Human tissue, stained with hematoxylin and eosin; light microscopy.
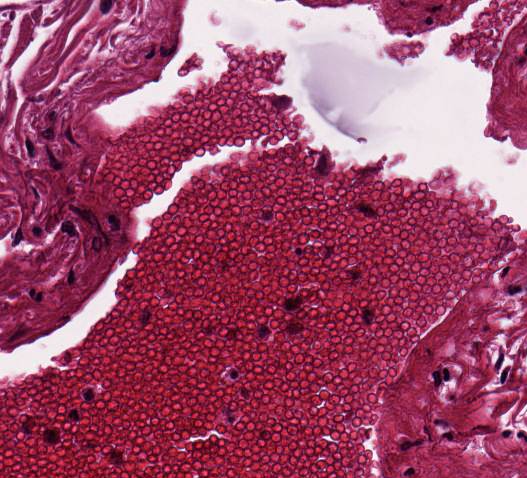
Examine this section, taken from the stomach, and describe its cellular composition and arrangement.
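First, a large mass of closely packed red blood cells fills the centre and lower left. Second, these red cells are small, uniform, round and without nuclei, lying edge to edge. Third, only a few scattered white blood cells with dark nuclei lie among them. Fourth, pink fibrous tissue with elongated dark nuclei borders the blood mass at the left, top and lower right edges.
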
